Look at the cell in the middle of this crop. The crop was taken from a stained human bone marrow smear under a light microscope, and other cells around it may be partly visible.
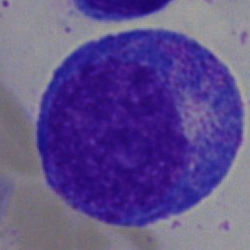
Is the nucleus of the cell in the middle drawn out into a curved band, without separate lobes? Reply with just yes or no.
No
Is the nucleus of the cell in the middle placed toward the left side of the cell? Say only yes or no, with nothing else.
Yes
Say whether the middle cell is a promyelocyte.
yes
